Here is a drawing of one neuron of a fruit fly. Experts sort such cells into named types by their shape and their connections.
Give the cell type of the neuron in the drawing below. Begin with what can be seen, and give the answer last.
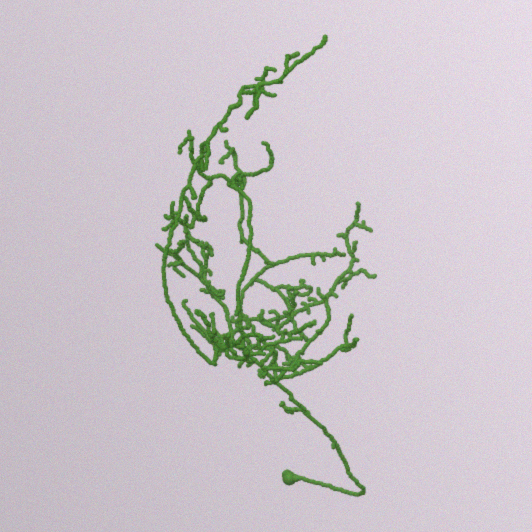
The cell body is at the bottom of the picture. The picture shows dozens of branch ends. This is a nerve-cord intrinsic neuron. Its cell type is IN08A011.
